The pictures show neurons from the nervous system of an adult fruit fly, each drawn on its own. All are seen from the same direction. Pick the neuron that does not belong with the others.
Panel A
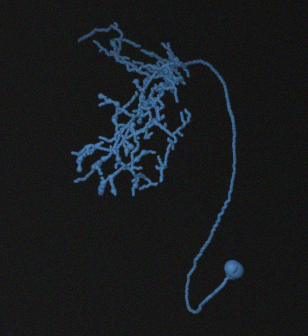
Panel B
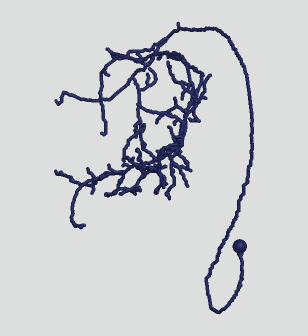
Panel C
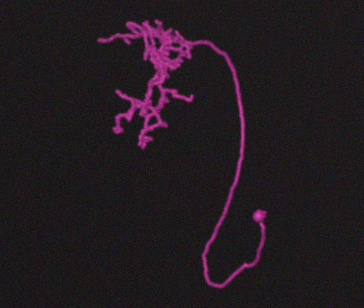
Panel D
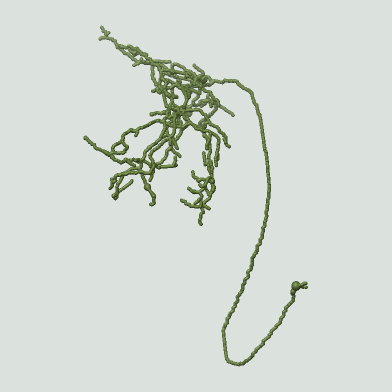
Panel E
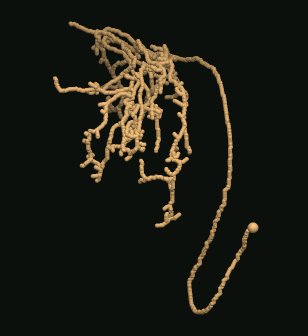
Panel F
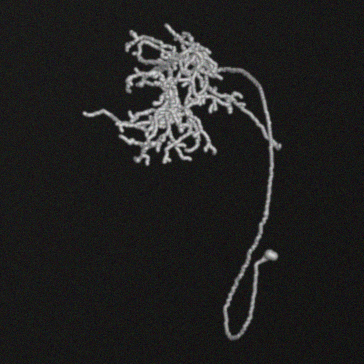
Panel B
